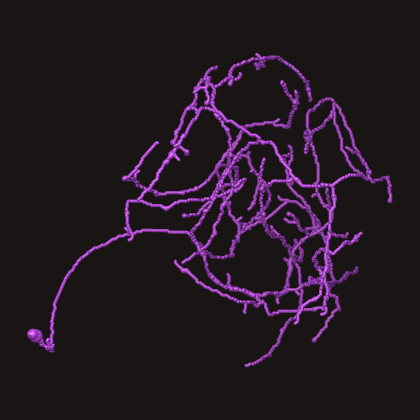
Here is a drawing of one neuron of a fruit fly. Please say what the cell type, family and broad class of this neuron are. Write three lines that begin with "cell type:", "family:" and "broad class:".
cell type: IN04B048
family: hemilineage 04B
broad class: nerve-cord intrinsic neuron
